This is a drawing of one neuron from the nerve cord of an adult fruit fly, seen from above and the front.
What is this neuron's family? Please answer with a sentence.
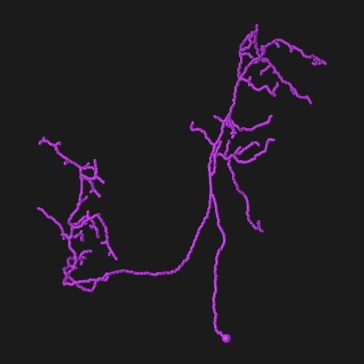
The family is hemilineage 01A.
